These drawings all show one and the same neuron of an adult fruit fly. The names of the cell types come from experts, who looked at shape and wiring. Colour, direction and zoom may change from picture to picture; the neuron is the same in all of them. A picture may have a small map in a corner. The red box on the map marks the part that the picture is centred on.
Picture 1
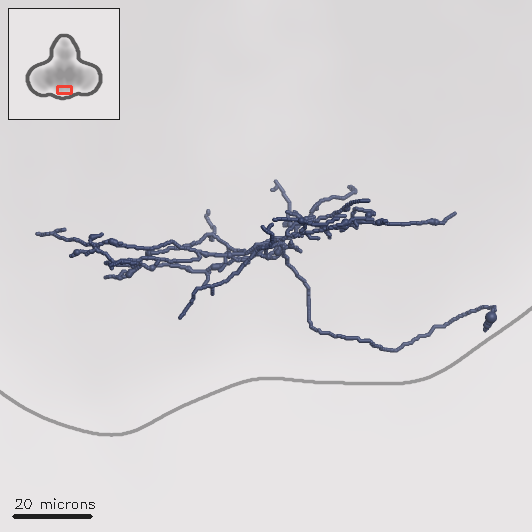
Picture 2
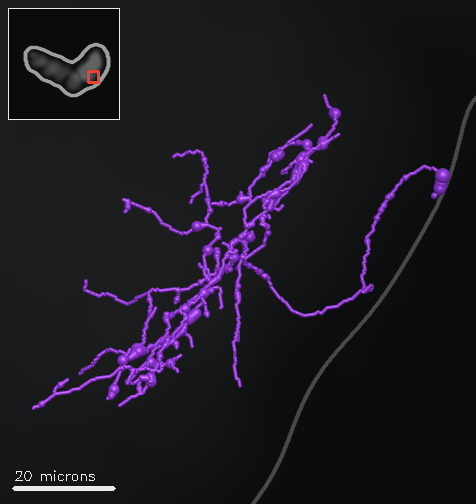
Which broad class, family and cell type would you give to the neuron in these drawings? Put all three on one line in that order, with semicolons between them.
central-brain intrinsic neuron; hemilineage TRdm; GNG372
